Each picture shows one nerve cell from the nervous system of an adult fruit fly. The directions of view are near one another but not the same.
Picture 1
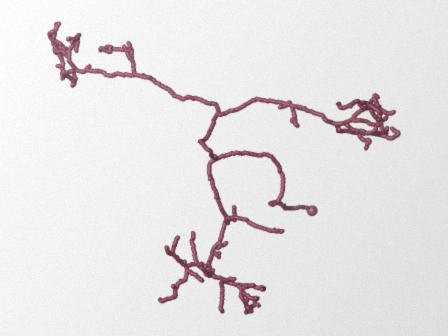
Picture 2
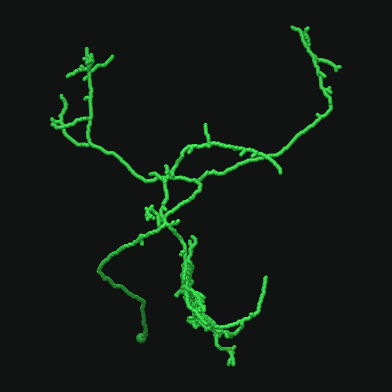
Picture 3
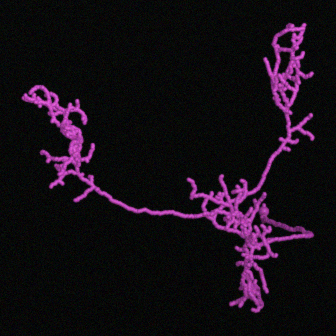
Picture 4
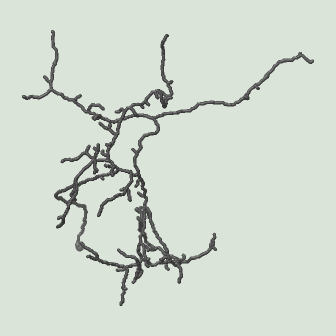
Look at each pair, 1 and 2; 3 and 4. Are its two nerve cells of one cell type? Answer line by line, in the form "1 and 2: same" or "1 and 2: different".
1 and 2: different
3 and 4: different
